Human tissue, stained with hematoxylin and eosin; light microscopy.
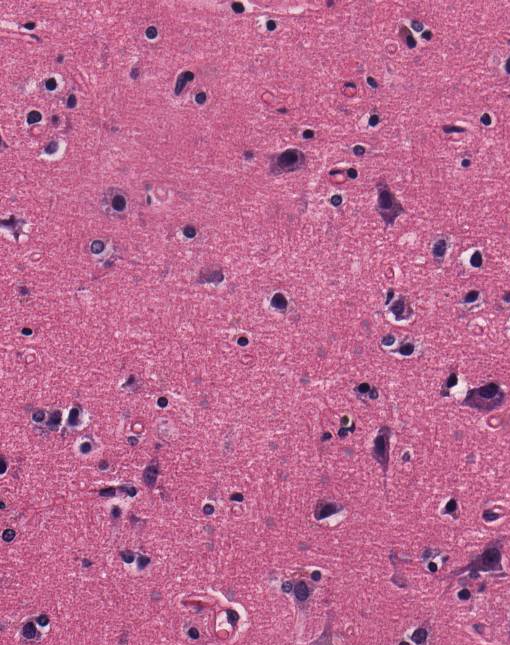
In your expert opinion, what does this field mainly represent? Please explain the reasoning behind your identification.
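We are looking at cerebral cortex. The background is uniform pink and finely fibrillary, with cells scattered singly. Look just right of centre: one of several larger cells with angular, triangular bodies tapering into a single process.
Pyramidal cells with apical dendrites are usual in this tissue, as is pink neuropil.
The most numerous nuclei are small, round and dark, spread evenly.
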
